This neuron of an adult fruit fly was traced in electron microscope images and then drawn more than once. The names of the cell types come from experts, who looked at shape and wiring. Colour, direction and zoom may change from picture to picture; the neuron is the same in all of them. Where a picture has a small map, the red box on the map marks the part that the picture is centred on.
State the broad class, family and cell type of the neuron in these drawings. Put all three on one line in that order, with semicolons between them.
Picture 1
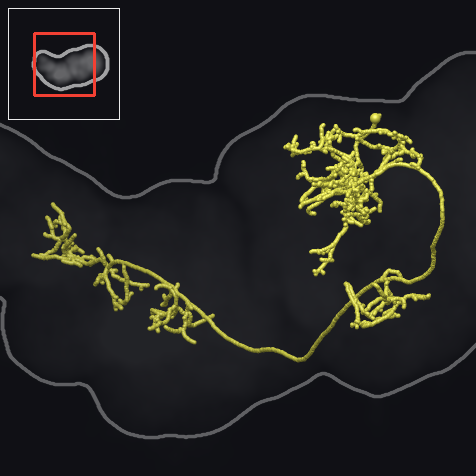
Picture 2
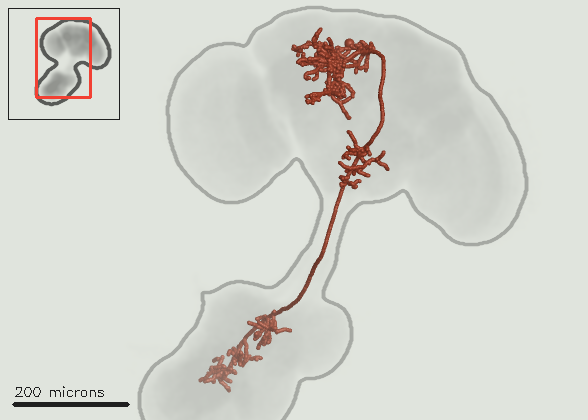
descending neuron; hemilineage SMPpm1; DNpe043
